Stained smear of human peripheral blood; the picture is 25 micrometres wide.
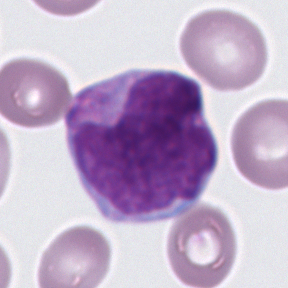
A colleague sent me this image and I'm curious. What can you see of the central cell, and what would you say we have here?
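The outline of the central cell is angular, with several fairly straight edges. Its nucleus occupies most of the cell and carries a broad notch on the upper-left side, into which cytoplasm extends. No nucleoli are visible in the nucleus. This cell is an atypical promyelocyte.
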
